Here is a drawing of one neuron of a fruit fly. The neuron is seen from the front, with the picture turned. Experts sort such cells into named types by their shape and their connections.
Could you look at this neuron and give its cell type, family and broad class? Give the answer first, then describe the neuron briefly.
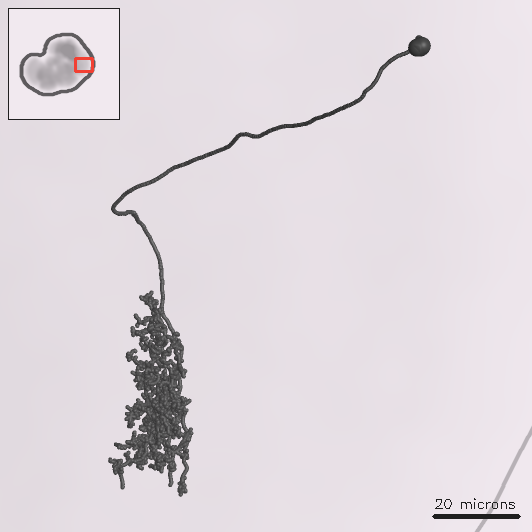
Its cell type is LPi34. The family is LPi. This is an optic-lobe intrinsic neuron. Its cell body lies at the upper right of the picture. From top to bottom in the picture it spans about 110 microns.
